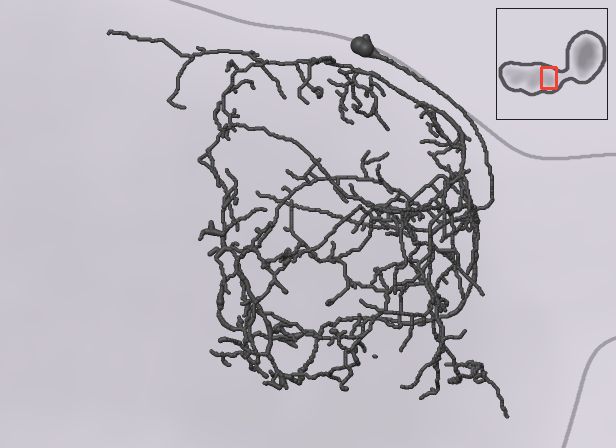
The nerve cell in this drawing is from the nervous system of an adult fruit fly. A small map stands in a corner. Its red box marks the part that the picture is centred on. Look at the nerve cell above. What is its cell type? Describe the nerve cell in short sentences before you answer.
The cell body can be seen at the top of the picture. The picture shows dozens of branch ends. This is a nerve-cord intrinsic neuron. Its cell type is IN09A012.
